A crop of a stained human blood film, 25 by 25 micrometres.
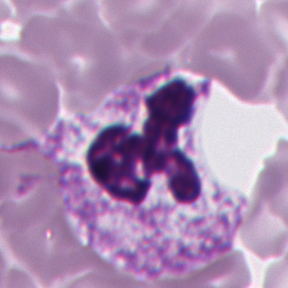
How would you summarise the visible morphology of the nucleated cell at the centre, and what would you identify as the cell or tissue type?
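Hmm, the outline is roughly round. The chromatin is dense and stains dark purple. There's more of the pale cytoplasm below the nucleus than above it. And the granules don't hide anything: the lobes of the nucleus stay clearly visible. This is a segmented neutrophil.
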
